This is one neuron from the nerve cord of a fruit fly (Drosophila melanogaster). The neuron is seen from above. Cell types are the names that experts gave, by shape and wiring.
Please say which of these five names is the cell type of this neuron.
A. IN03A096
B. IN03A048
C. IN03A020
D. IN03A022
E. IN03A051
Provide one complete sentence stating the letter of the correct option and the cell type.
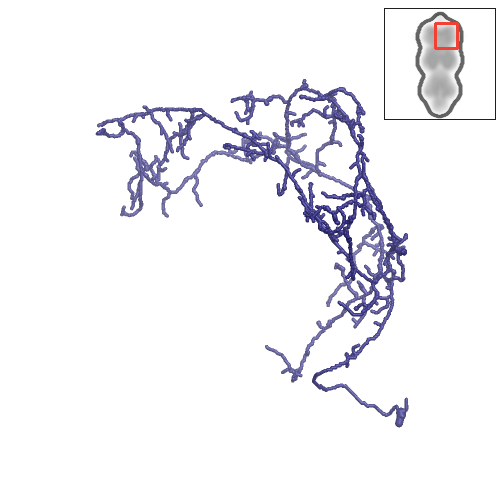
The cell type matching the neuron is IN03A051, which option E provides.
